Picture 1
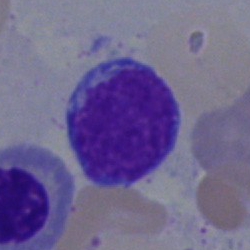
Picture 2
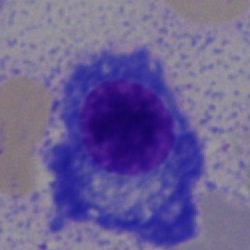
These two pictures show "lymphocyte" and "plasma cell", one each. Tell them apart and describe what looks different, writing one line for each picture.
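The cell in picture 1 is a lymphocyte. The cytoplasm forms only a thin rim around the nucleus.
The cell in picture 2 is a plasma cell. The cytoplasm is abundant and deep blue.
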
